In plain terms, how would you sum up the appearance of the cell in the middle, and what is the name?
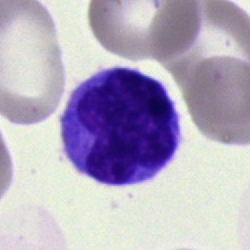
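First, the outline: it is round. The nucleus takes up nearly the whole cell, and its chromatin looks dark purple and coarsely clumped. What cytoplasm I can see is a paler blue than the nucleus. The cell is a lymphocyte.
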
